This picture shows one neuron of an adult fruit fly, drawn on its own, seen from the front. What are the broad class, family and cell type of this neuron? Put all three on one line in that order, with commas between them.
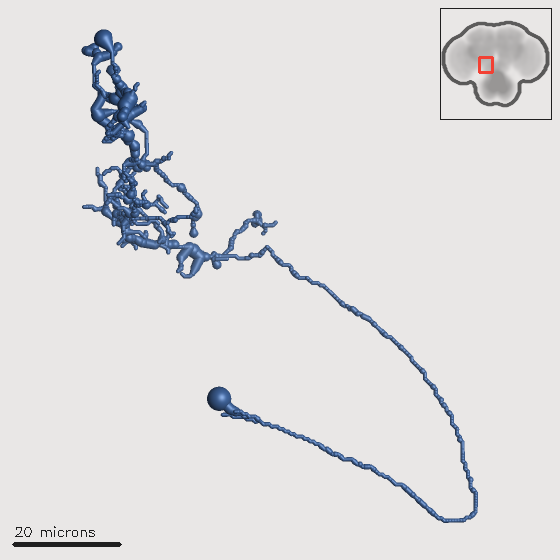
central-brain intrinsic neuron, hemilineage MD3, AMMC035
